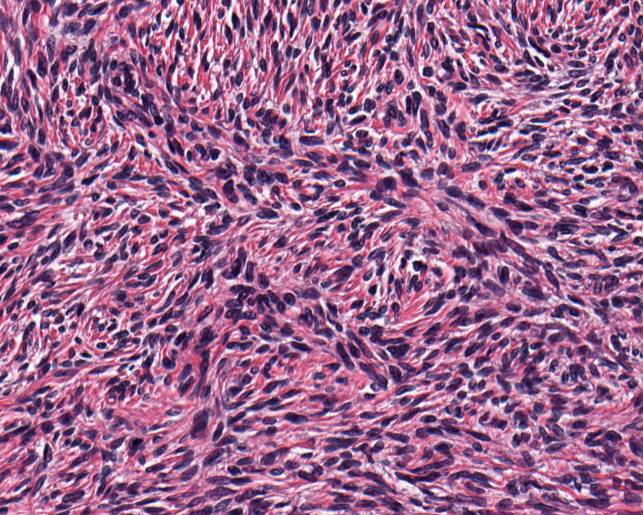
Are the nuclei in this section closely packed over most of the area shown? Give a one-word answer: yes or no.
Yes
